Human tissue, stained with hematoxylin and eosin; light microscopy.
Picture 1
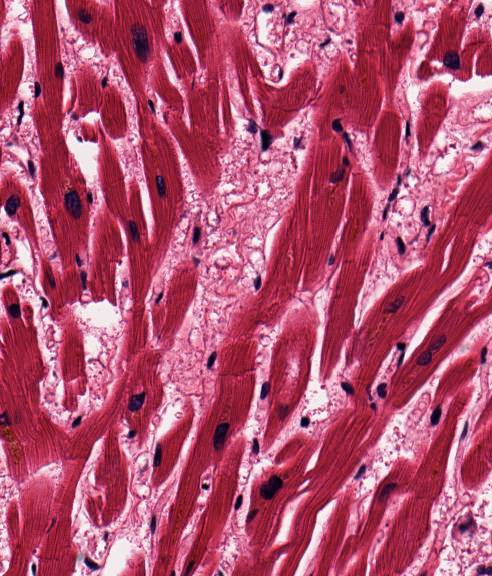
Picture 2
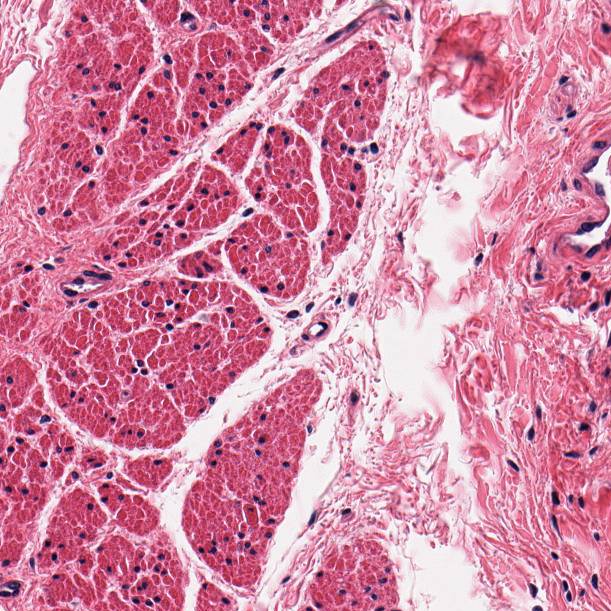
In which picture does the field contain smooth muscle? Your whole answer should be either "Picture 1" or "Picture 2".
Picture 2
